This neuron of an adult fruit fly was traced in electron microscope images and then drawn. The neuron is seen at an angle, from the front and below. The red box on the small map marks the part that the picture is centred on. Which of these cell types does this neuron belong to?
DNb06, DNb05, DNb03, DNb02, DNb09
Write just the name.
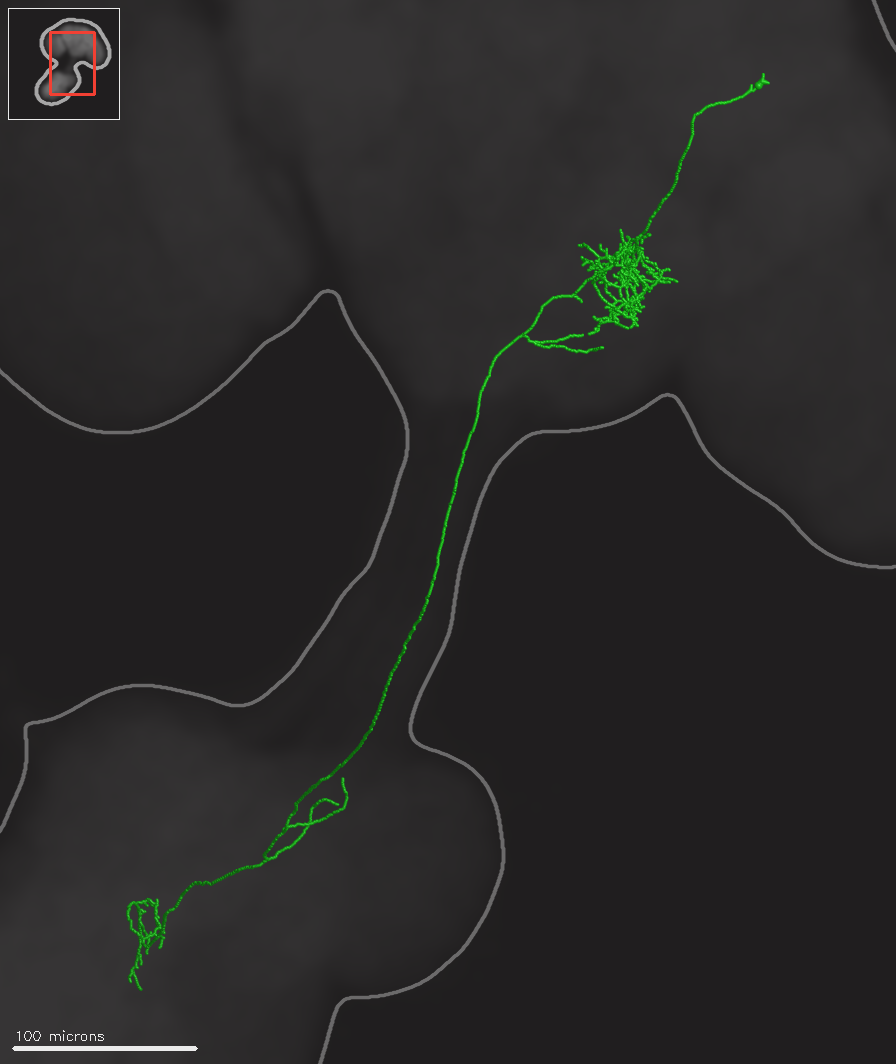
DNb03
